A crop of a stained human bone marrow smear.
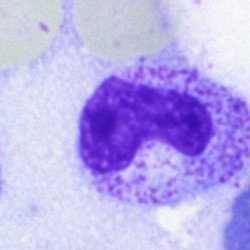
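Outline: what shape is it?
Smooth and roughly oval.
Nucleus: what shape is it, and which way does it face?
Kidney-shaped, with its indentation opening toward the bottom of the picture.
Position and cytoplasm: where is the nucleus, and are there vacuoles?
The nucleus lies toward the upper-left part of the cell, and no vacuoles are seen in the cytoplasm.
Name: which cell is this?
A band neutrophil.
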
